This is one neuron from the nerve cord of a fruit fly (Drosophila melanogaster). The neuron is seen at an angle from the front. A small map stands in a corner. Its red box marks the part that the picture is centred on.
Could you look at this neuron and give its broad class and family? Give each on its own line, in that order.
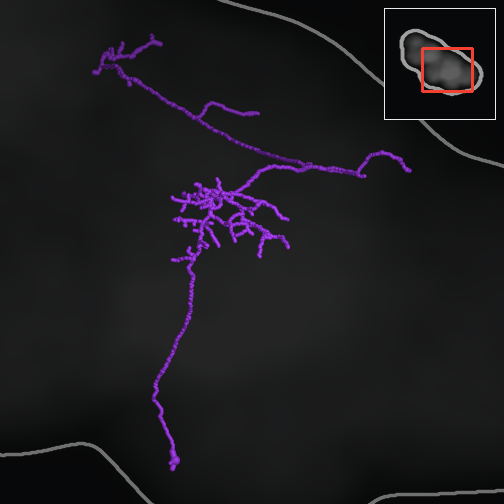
nerve-cord intrinsic neuron
hemilineage 06A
